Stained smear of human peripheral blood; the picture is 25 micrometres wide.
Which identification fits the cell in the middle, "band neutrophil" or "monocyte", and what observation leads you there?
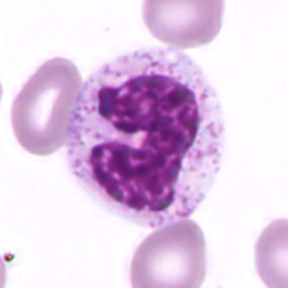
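Band neutrophil. Cytoplasm plentiful and pale pink, with fine pink-violet granules scattered throughout.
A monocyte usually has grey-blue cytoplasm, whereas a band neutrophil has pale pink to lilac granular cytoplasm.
Chromatin dark purple and coarsely clumped.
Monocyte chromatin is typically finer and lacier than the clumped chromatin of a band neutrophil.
Nucleus a thick C-shape, its opening facing left.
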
